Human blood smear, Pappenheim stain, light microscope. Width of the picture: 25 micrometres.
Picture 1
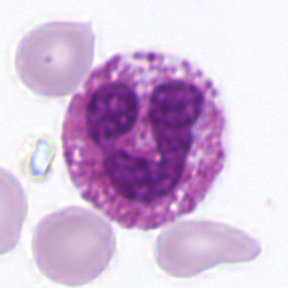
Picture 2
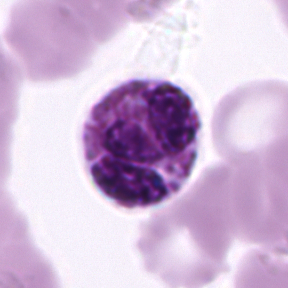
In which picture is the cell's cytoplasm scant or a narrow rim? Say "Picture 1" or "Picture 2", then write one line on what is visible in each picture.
Picture 2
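Picture 1: The cytoplasm is abundant, forming a wide rim around the nucleus.
Picture 2: The cytoplasm is scant and pale pinkish-lilac.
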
